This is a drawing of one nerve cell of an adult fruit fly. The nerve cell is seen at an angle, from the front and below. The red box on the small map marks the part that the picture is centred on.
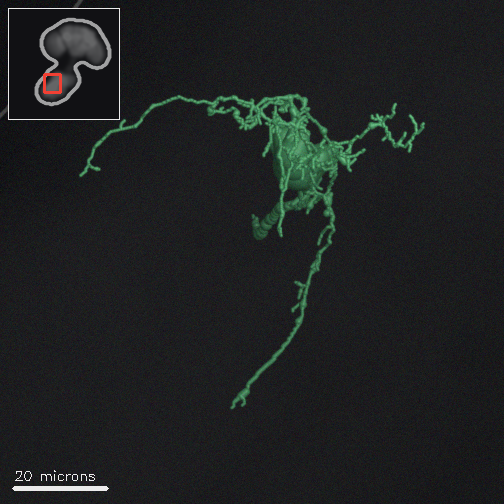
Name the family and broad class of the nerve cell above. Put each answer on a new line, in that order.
MNad
motor neuron of the nerve cord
